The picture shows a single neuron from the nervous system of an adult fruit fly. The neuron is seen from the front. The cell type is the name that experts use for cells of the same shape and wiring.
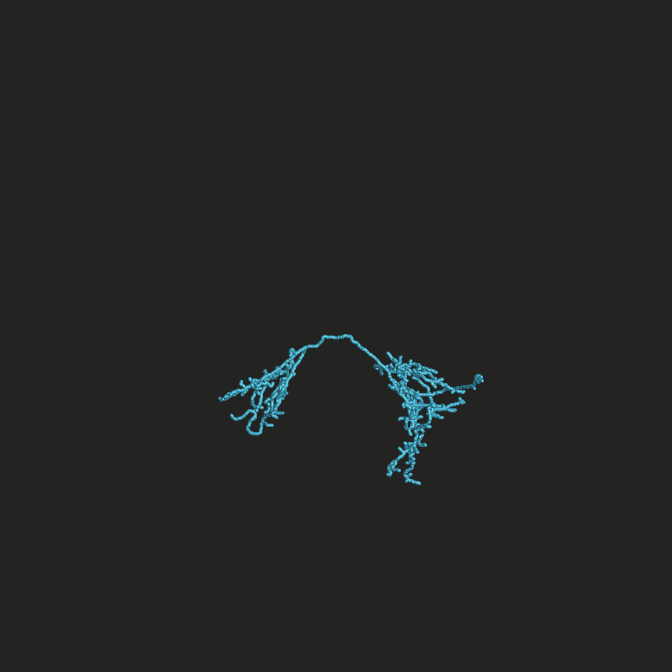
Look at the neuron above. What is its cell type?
VES039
